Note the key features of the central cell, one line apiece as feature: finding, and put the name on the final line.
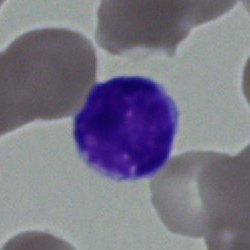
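Nucleus: dark purple, filling nearly the whole cell
Cytoplasm: no distinct rim visible around the nucleus
Chromatin: dense, staining deep dark purple
Surface: no projections
Name: lymphocyte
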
